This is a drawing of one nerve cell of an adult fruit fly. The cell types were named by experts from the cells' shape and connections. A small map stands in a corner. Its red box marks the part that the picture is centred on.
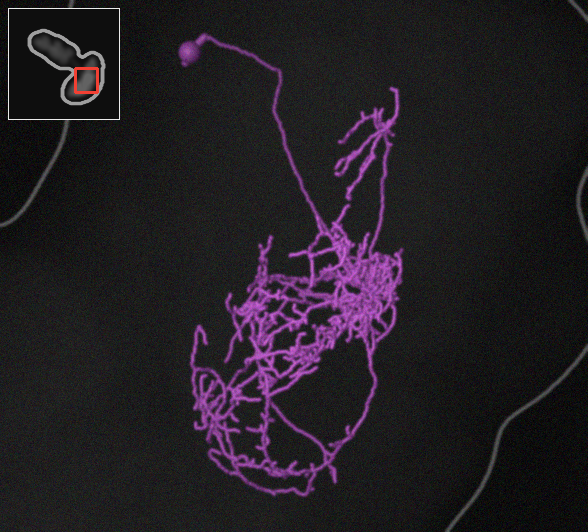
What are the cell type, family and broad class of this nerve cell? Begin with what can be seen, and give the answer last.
It is in the brain and does not reach the nerve cord. The picture shows dozens of branch ends. The cell type is DSKMP3. The family is DSKMP. This is a central-brain intrinsic neuron.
